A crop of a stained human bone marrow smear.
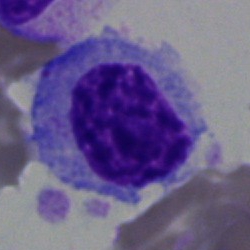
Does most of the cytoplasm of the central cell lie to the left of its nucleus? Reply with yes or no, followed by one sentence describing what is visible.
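Yes. The nucleus lies off-centre towards the right, leaving a broader band of cytoplasm on the left.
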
